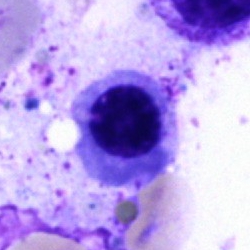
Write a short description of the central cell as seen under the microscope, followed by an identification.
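Outline: smooth, rounded. Chromatin: dense, very dark purple. Cytoplasm: blue, widest band below the nucleus. No granules in the cytoplasm. Name: erythroblast.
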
